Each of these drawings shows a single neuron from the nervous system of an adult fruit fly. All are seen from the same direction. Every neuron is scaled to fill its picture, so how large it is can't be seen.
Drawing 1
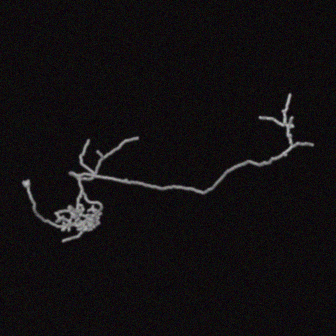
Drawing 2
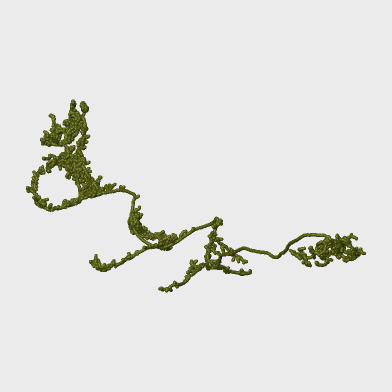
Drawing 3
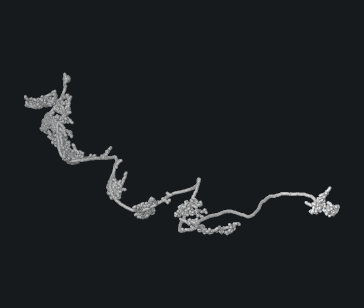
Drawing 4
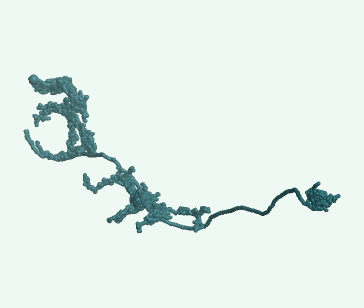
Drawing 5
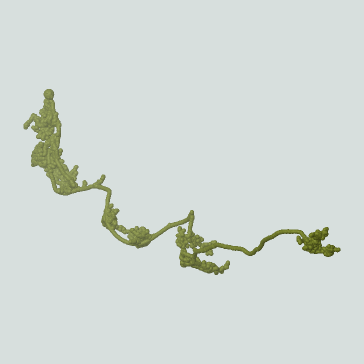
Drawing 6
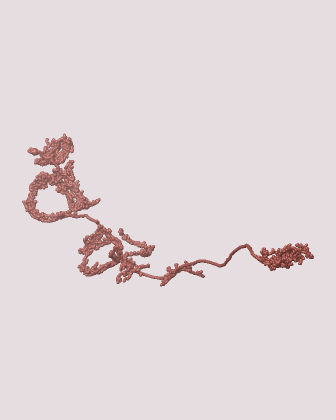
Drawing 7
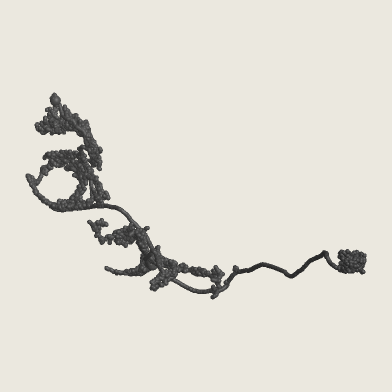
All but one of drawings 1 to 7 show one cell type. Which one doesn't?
1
